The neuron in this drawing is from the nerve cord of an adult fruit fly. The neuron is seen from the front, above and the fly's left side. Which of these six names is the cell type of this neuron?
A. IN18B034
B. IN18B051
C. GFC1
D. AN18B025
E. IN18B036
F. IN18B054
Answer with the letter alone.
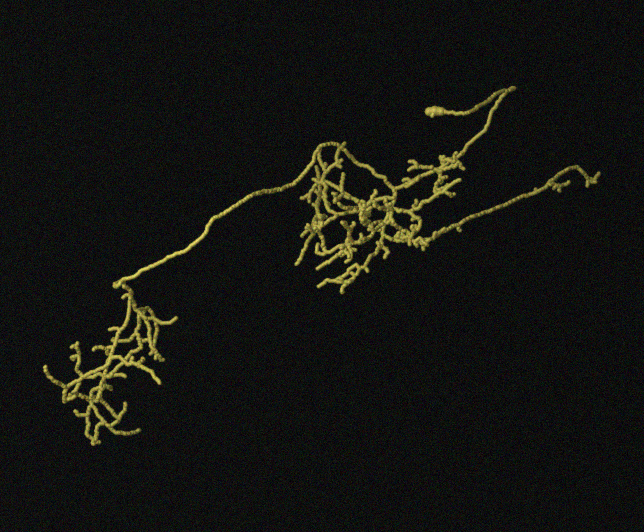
E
